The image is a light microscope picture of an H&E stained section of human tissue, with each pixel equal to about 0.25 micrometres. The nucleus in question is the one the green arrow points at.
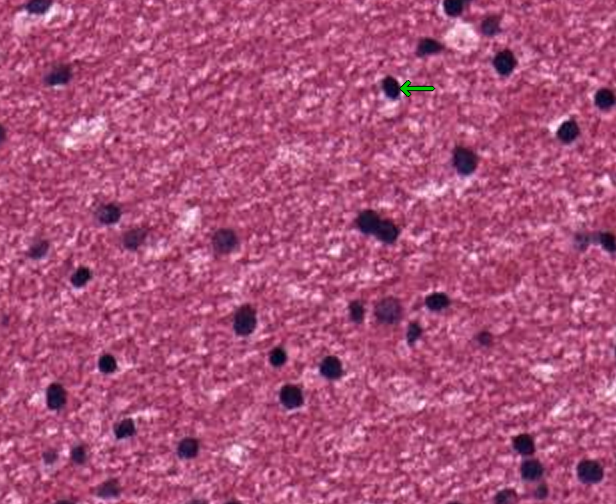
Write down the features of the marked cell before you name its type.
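The nucleus is round to slightly oval, with a smooth outline. The nucleus is dark and evenly stained throughout, with no inner detail visible. This is an oligodendrocyte.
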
